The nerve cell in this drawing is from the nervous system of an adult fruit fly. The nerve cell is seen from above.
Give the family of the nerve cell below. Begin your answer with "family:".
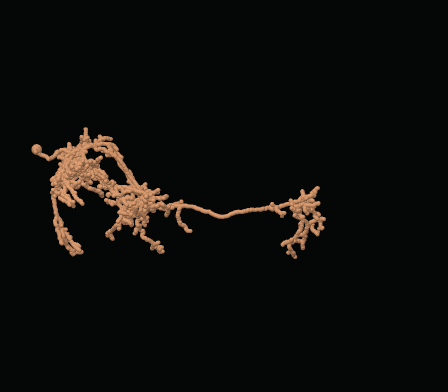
family: hemilineage SLPa&l1_anterior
